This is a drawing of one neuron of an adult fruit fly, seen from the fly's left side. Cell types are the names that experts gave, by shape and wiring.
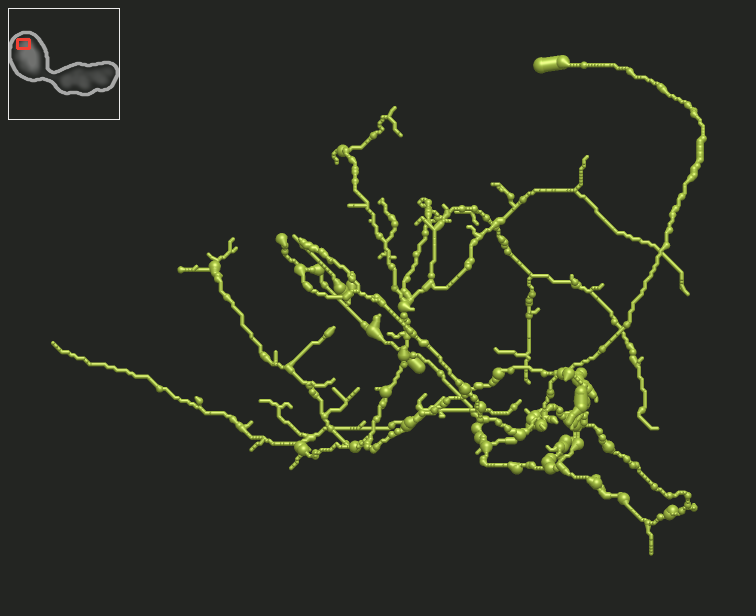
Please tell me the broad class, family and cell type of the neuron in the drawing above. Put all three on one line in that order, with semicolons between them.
central-brain intrinsic neuron; hemilineage SMPp&v1_posterior; SMP453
